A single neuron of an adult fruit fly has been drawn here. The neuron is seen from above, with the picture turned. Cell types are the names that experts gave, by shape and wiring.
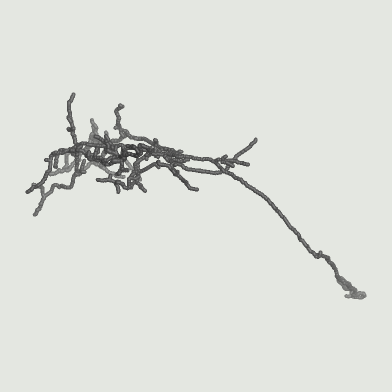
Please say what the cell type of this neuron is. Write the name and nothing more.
IN12B062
